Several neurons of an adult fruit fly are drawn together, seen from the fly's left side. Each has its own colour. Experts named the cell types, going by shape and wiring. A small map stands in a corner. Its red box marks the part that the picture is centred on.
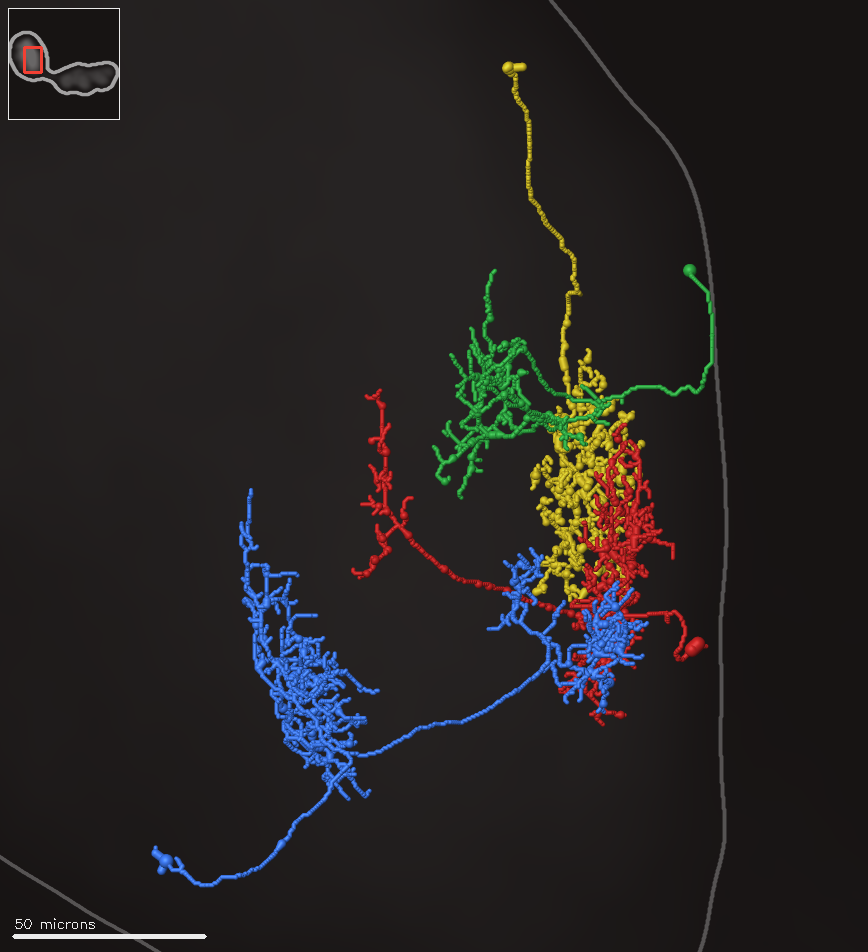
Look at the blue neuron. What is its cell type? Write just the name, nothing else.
TmY16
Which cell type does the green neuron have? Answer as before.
Y14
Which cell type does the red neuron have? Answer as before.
Y13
